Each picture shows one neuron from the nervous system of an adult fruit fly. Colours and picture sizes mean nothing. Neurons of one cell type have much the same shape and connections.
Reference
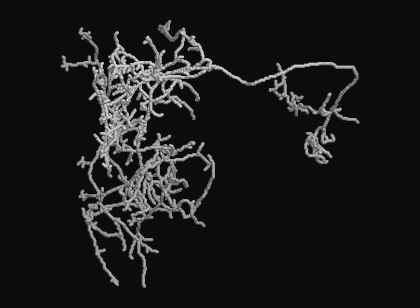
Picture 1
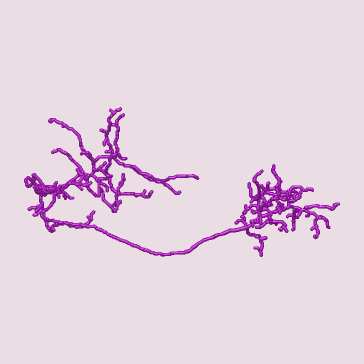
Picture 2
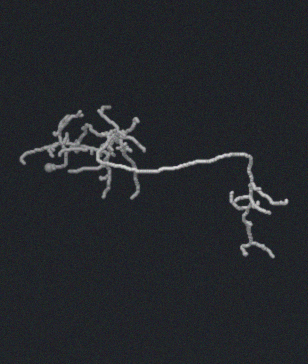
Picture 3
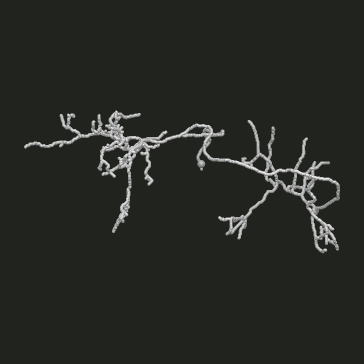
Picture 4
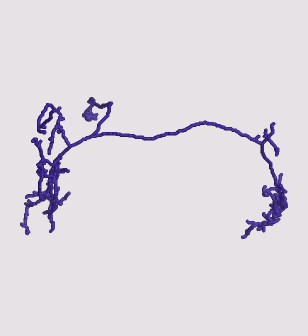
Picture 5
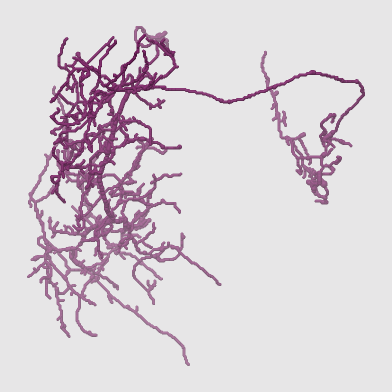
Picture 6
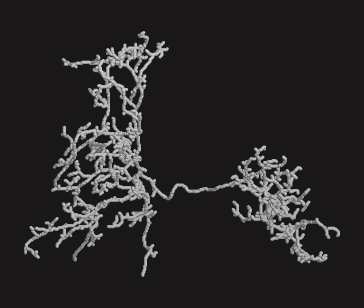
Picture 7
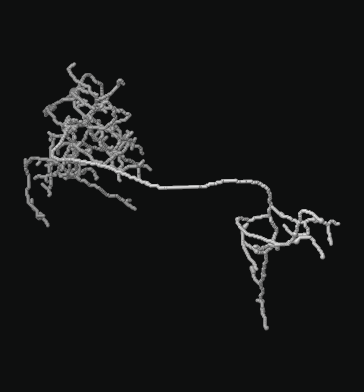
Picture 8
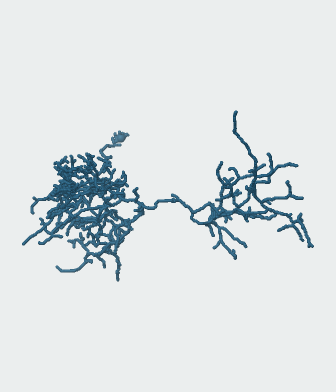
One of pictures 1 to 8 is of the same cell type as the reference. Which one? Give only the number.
5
